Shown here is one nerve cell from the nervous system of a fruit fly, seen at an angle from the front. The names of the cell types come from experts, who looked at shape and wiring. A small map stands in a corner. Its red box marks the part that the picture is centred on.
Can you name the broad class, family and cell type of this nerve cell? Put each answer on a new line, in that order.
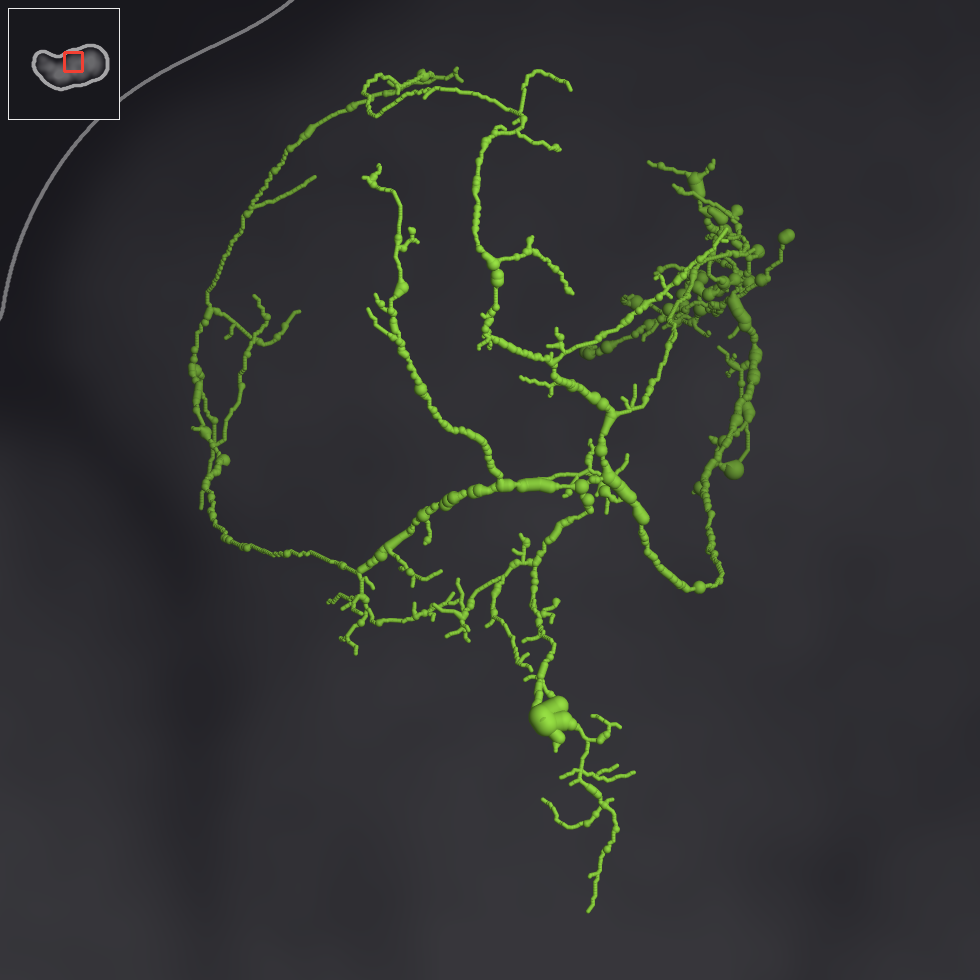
central-brain intrinsic neuron
hemilineage SLPa&l1_anterior
CL086_e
